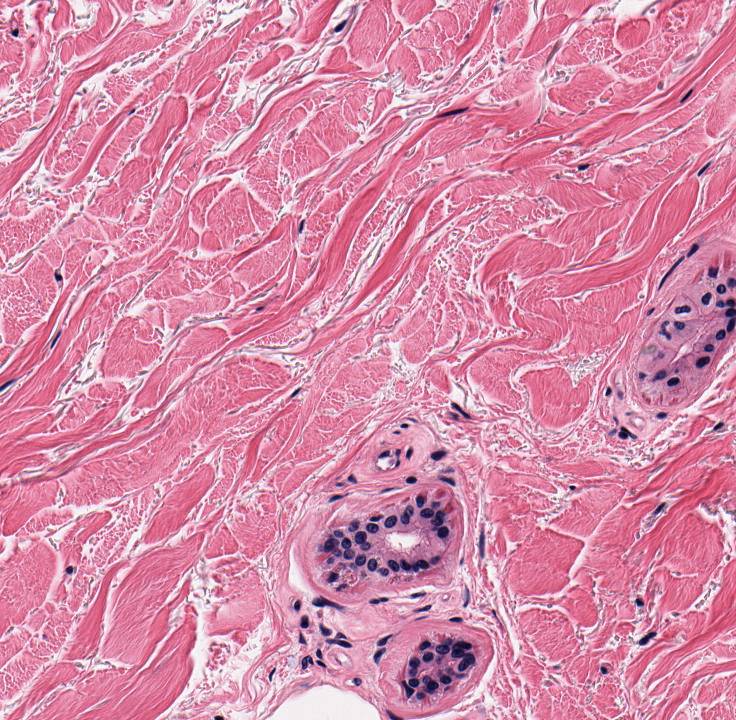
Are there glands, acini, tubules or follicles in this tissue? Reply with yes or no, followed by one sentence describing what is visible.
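Yes. A small cluster of rounded epithelial tubules lies in the lower centre of the field.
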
